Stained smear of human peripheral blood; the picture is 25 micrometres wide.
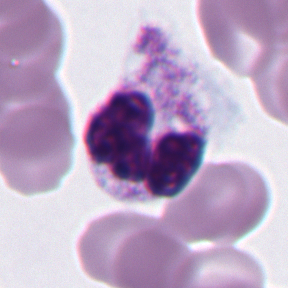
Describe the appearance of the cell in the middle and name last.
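Nucleus in lower half of cell. Chromatin dark purple, coarsely clumped; no nucleoli visible. Fine purple-violet granules scattered through cytoplasm. Cell: segmented neutrophil.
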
